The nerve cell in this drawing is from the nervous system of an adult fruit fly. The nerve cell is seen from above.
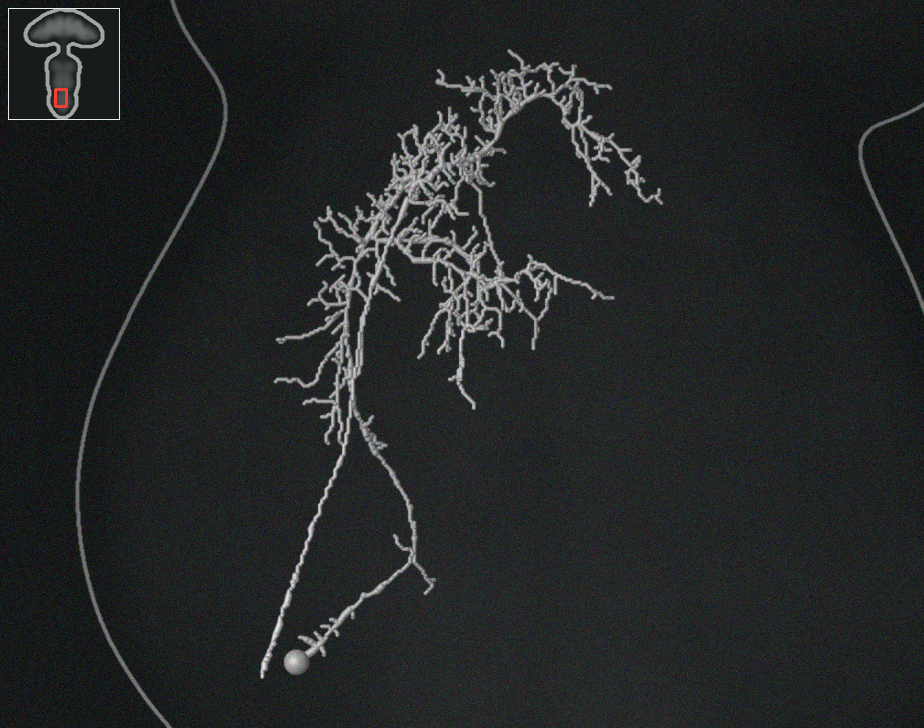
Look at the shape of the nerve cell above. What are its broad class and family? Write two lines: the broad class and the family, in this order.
motor neuron of the nerve cord
hemilineage 03B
